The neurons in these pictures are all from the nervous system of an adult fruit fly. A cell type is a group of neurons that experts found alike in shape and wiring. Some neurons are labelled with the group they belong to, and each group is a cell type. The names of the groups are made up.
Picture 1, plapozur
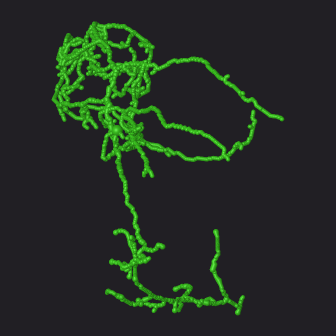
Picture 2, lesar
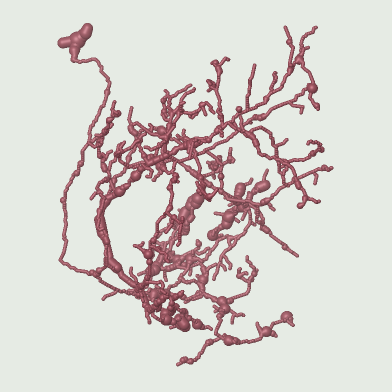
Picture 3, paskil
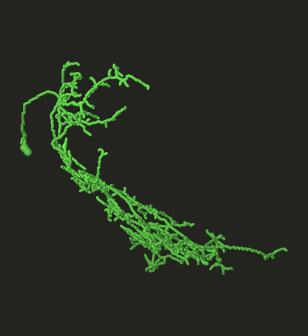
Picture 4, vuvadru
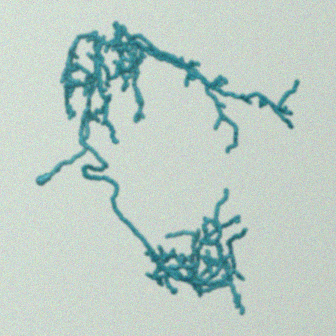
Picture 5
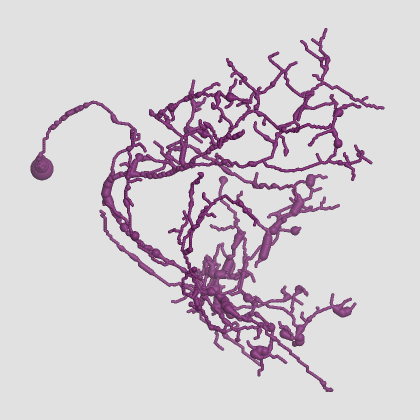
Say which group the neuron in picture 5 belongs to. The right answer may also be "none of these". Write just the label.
lesar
